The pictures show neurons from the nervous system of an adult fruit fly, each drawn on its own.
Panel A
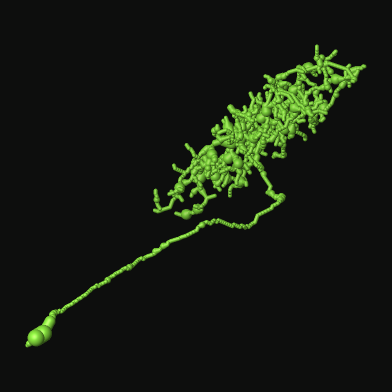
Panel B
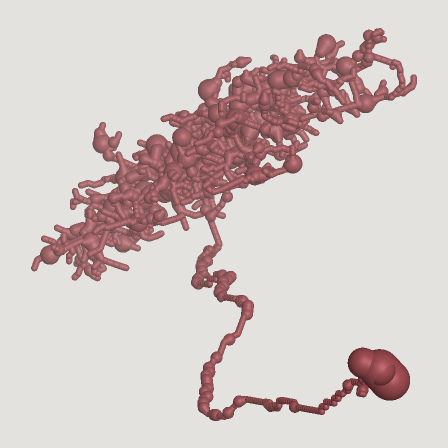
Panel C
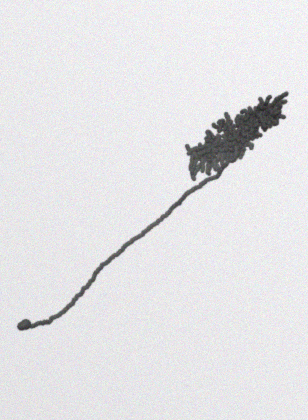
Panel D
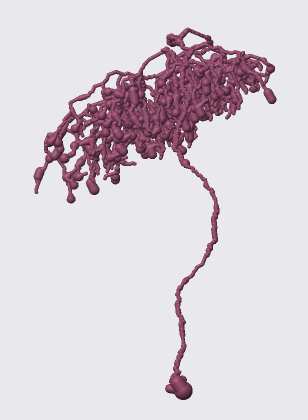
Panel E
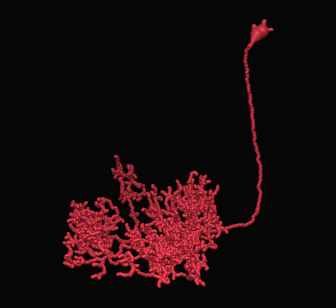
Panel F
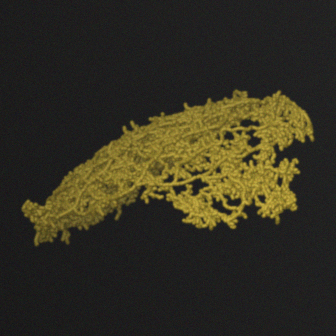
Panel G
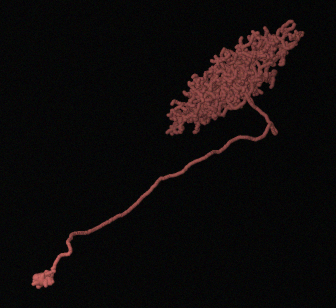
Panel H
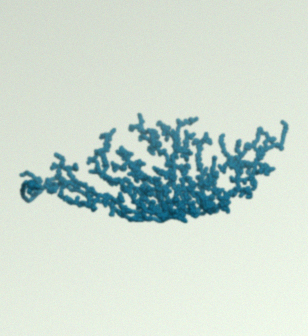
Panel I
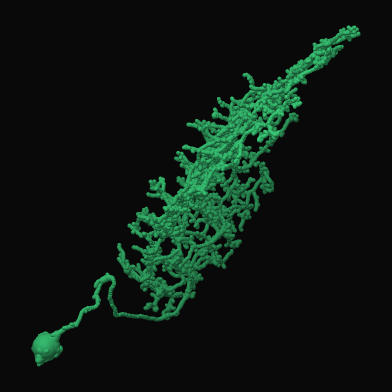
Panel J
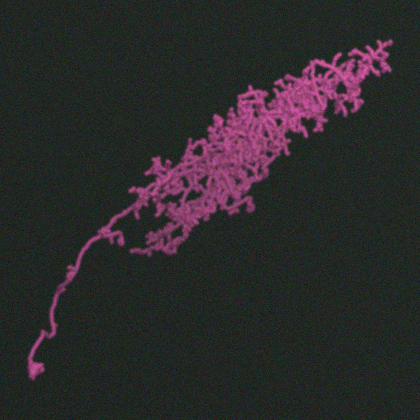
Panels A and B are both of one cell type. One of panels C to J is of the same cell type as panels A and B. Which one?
Panel G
